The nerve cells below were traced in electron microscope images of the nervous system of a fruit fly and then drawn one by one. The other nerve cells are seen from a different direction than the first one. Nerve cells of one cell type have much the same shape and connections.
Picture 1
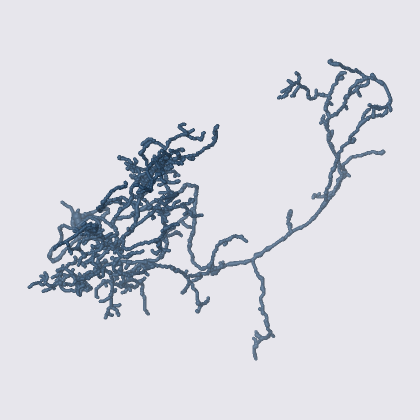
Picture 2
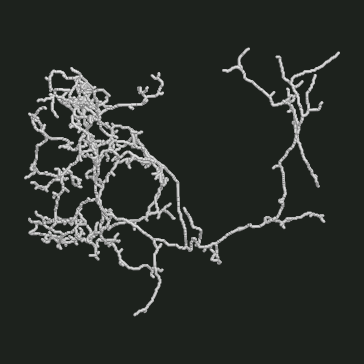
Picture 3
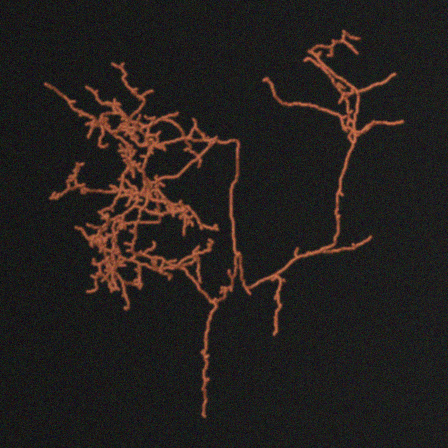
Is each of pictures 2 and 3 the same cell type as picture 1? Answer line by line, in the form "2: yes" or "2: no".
2: yes
3: yes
